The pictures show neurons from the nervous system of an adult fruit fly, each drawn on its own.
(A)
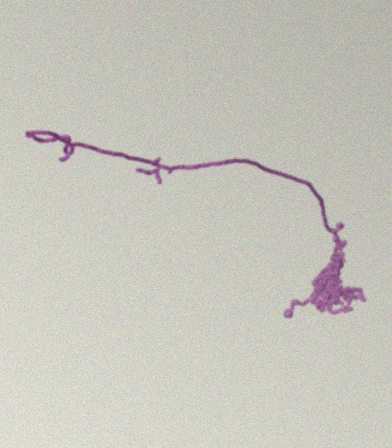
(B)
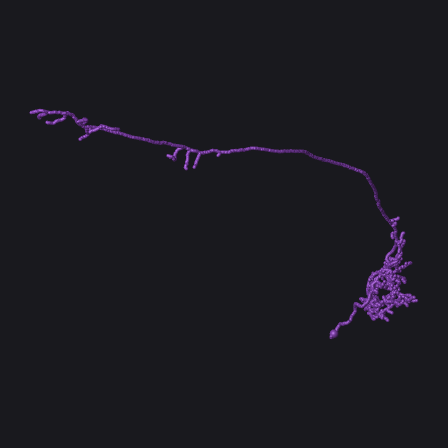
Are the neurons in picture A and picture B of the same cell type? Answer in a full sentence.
They are of the same cell type.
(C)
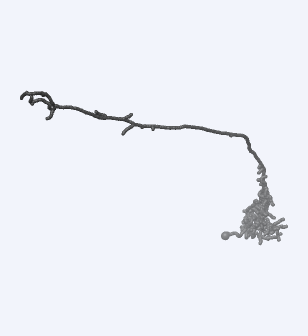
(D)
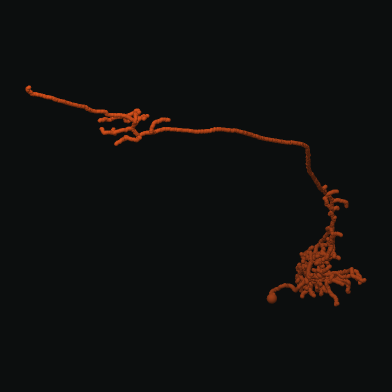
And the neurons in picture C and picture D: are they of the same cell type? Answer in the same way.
They are of the same cell type.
